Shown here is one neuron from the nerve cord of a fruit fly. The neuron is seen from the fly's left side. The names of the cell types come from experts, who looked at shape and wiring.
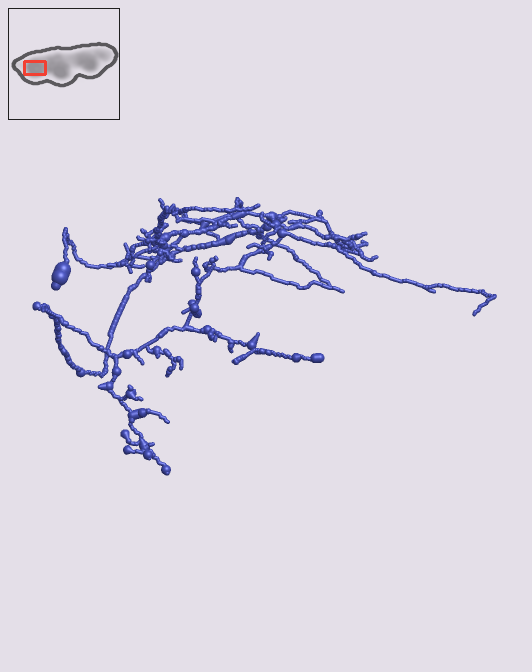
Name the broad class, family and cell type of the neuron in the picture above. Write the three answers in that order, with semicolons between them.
nerve-cord intrinsic neuron; hemilineage 01A; IN01A081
